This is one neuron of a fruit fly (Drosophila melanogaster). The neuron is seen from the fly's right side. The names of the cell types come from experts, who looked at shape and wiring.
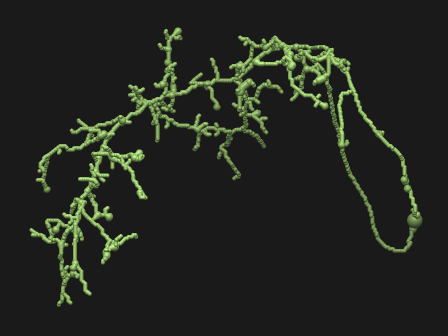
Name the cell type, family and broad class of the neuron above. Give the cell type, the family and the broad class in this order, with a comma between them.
IN08A034, hemilineage 08A, nerve-cord intrinsic neuron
